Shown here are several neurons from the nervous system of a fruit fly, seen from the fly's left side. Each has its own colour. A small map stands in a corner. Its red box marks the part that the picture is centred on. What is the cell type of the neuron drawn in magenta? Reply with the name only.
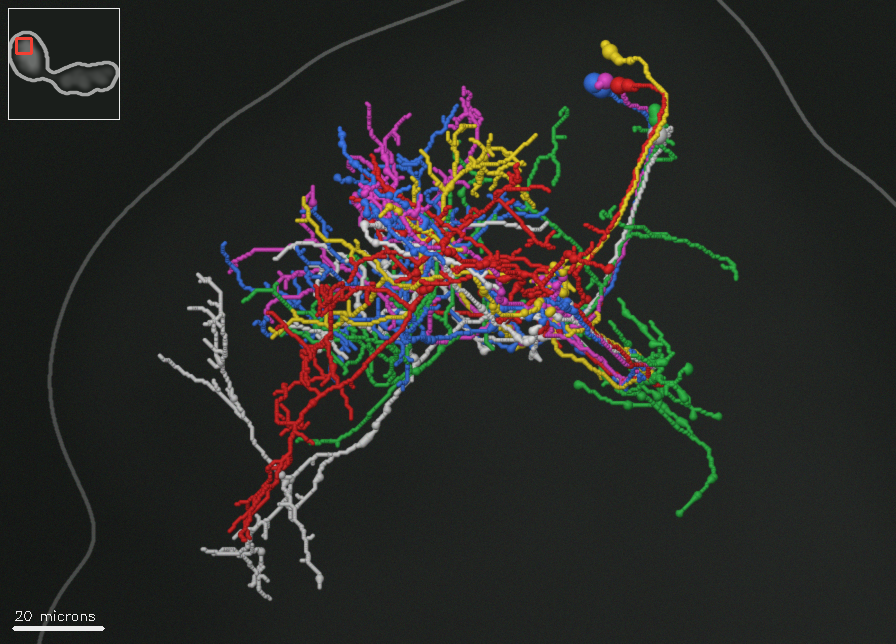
CB1815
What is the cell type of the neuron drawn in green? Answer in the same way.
SMP452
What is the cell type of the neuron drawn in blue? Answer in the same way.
SMP449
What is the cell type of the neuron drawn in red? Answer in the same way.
SMP448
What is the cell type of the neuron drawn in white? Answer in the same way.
SMP450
